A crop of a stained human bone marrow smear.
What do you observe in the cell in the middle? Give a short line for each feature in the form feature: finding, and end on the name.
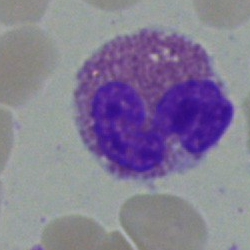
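Lobes: two, joined by a narrow band
Position: nucleus mainly in the lower half of the cell
Chromatin: dense, dark purple, clumped
Cytoplasm: a few small clear spots above the nucleus
Cell: eosinophil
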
